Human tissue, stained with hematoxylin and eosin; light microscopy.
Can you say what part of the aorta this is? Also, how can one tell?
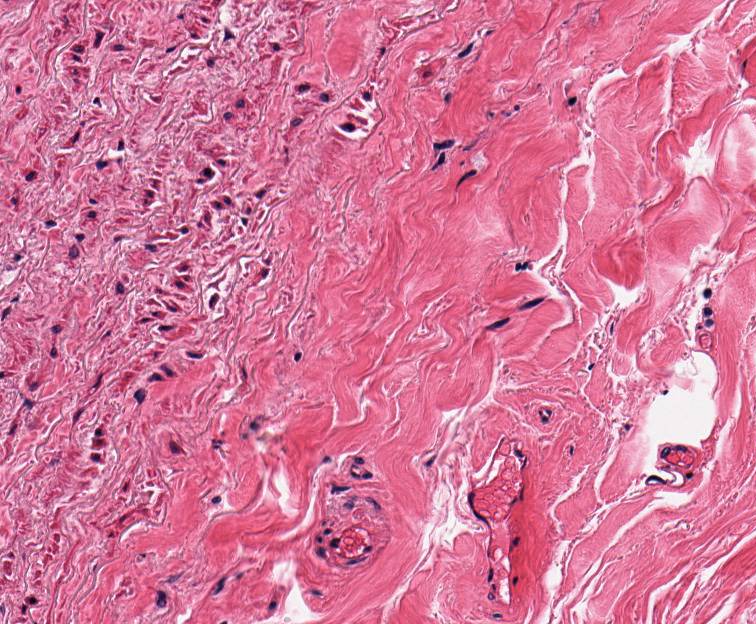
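This is the tunica adventitia. Small, thin-walled blood vessels containing red blood cells lie in the lower part.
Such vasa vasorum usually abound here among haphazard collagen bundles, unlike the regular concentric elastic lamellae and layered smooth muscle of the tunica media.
Small, dark, spindle-shaped nuclei lie singly between the fibres. On the right, empty white clefts separate the bundles.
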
